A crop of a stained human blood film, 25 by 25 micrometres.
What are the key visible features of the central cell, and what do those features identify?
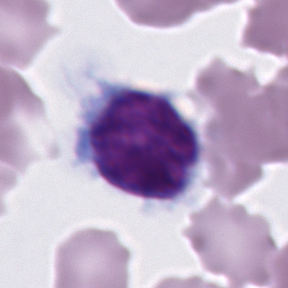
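Looking at the nucleus first: roundish, smooth in outline, no indentation. The chromatin is dark purple and densely packed. Around it the cytoplasm makes only a narrow rim, and that rim's edge is ragged, with fine hair-like projections. This one is a hairy cell.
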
